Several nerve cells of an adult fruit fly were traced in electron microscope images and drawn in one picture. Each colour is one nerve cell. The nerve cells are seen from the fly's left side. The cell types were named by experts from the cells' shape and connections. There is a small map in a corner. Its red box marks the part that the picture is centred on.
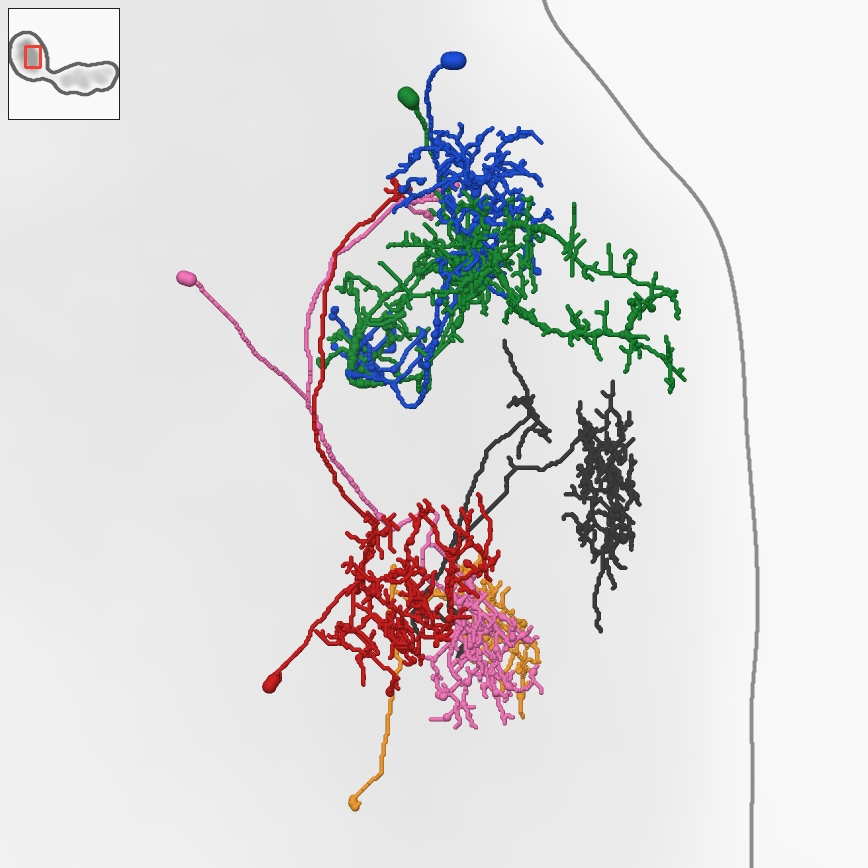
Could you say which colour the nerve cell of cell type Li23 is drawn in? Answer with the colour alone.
black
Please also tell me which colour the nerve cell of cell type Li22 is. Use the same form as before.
orange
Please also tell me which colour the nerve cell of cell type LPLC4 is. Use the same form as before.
green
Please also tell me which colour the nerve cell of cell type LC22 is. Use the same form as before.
blue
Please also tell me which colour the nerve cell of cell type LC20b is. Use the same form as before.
red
